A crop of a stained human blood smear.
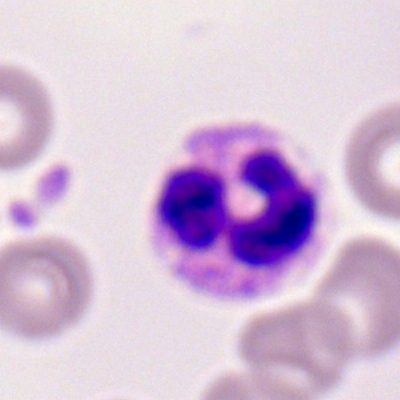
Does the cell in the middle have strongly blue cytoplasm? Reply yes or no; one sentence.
No, what is seen in its cytoplasm is pink, salmon or almost no colour, without blue or grey.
